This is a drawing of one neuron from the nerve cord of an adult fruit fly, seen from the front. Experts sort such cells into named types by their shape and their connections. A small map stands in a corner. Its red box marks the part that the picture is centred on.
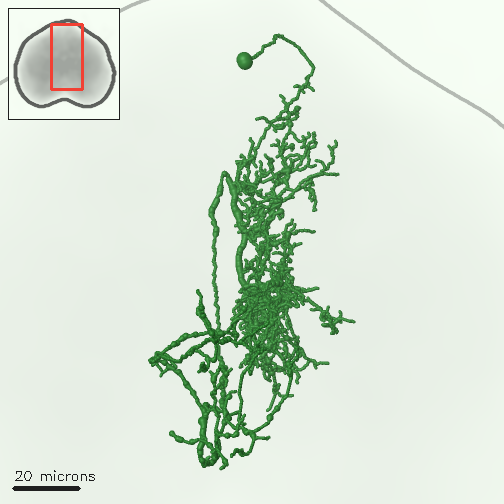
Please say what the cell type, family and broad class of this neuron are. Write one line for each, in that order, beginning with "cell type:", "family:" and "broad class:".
cell type: IN23B011
family: hemilineage 23B
broad class: nerve-cord intrinsic neuron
